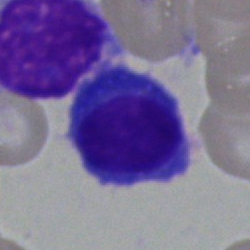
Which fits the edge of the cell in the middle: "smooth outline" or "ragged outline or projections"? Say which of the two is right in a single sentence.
Along its outline, the cell is ragged or frayed, or bears projections, blebs or tags.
